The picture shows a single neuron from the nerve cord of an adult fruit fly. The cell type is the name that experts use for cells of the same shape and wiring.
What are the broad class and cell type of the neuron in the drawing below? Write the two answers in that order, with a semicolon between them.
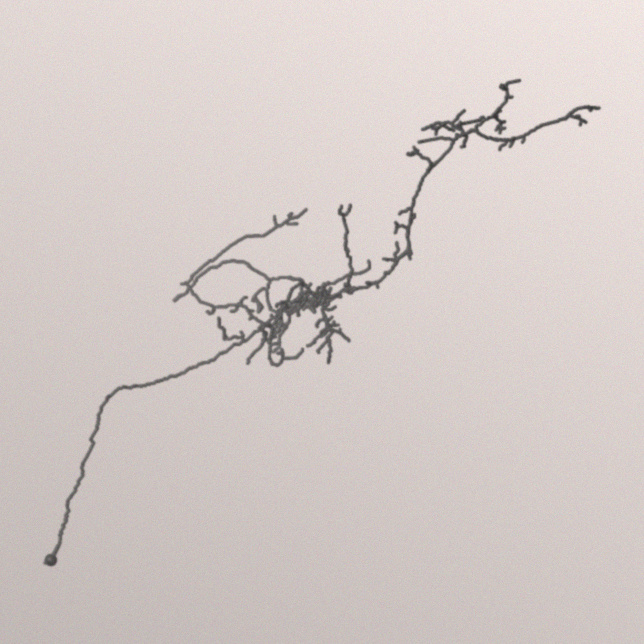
nerve-cord intrinsic neuron; INXXX347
